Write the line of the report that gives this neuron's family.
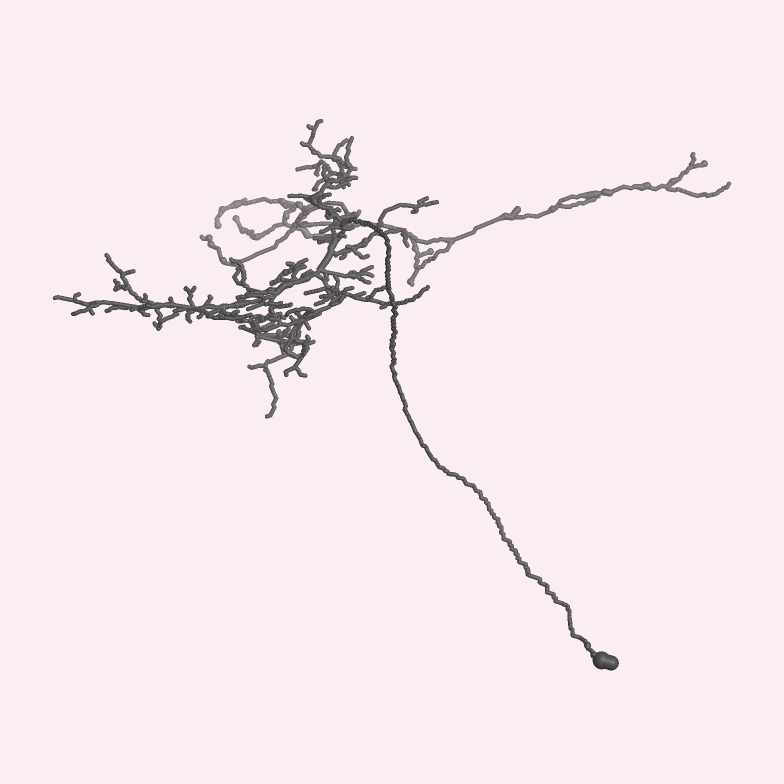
hemilineage 06A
